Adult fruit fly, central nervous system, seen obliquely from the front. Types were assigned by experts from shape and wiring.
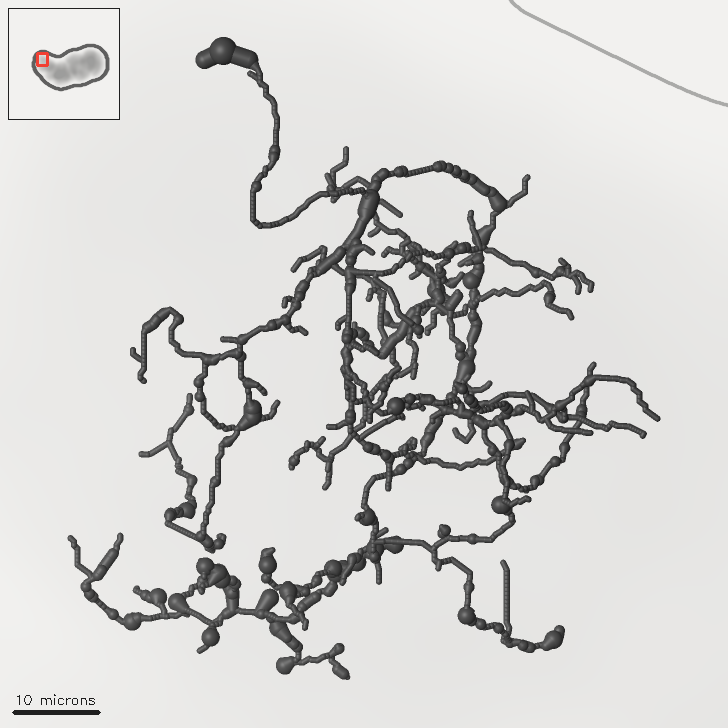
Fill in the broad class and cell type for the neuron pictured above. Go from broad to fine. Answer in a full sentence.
A nerve-cord intrinsic neuron, type INXXX436.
